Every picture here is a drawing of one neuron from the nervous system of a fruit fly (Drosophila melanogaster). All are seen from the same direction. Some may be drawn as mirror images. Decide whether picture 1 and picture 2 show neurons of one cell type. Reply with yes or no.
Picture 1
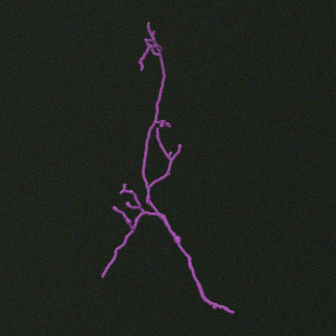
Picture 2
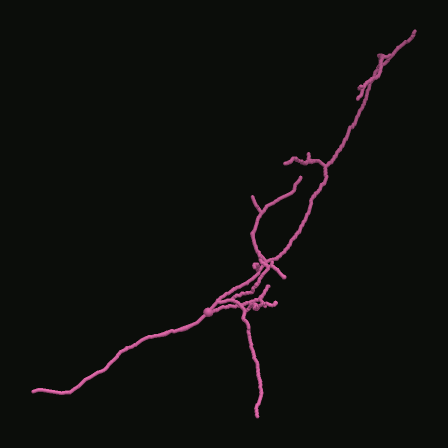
yes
